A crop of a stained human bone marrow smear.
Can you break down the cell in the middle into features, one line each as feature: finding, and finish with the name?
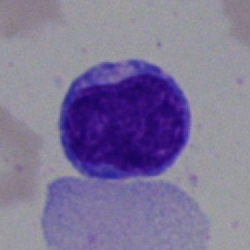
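Chromatin: dark purple, coarsely clumped.
Cytoplasm: a thin blue rim around the nucleus.
Paler zone: small area of cytoplasm at the top of the cell.
Granules: none seen in the cytoplasm.
Name: blast.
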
